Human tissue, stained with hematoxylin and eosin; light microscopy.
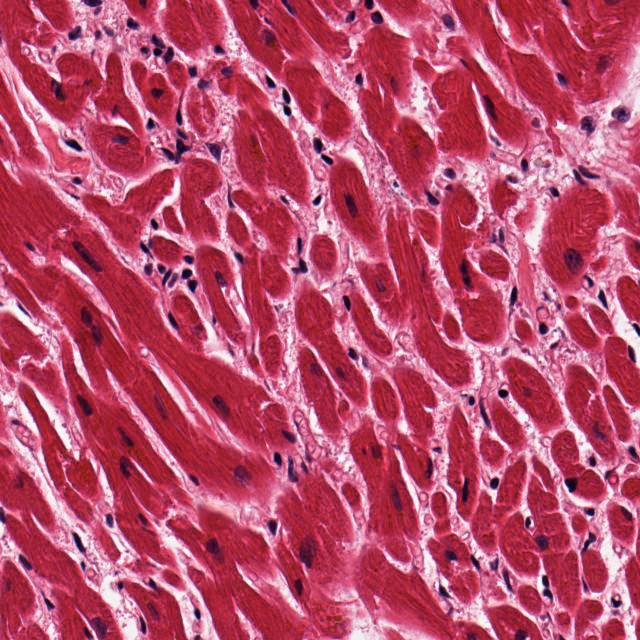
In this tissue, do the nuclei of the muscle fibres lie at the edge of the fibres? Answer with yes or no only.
No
